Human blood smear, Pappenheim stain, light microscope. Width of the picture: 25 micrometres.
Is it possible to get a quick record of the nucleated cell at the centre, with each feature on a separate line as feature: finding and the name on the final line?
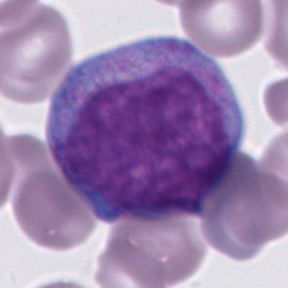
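Chromatin: finely stippled, not gathered into coarse dark clumps
Granules: fine, pinkish-purple, scattered through the cytoplasm
Vacuoles: none visible in the cytoplasm
Surface: no projections or blebs
Name: promyelocyte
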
